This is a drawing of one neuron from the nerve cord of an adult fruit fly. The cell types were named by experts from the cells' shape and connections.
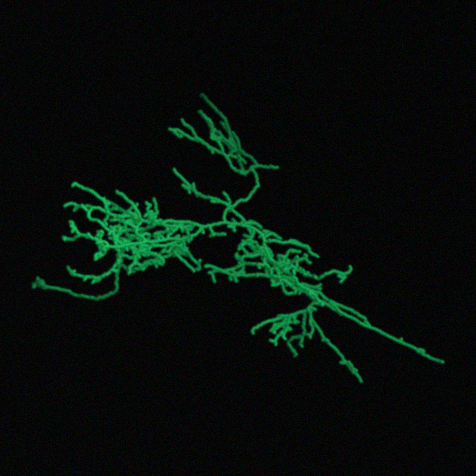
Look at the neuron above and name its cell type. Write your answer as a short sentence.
The cell type is IN14B003.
